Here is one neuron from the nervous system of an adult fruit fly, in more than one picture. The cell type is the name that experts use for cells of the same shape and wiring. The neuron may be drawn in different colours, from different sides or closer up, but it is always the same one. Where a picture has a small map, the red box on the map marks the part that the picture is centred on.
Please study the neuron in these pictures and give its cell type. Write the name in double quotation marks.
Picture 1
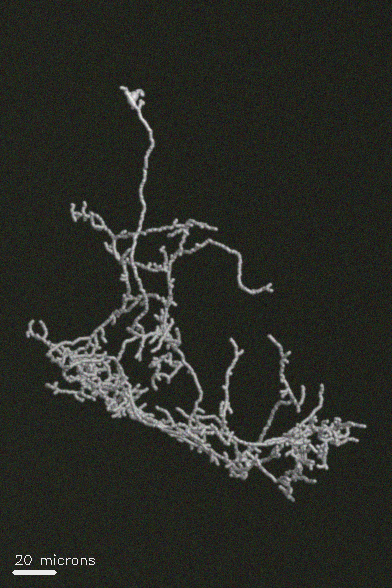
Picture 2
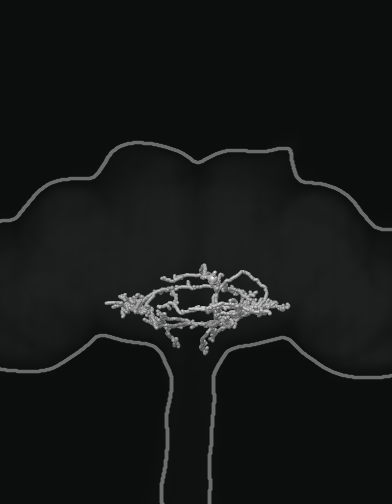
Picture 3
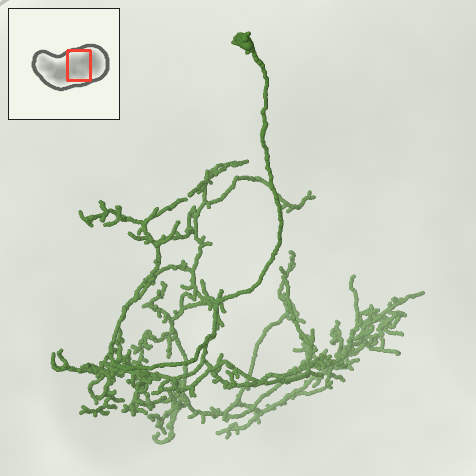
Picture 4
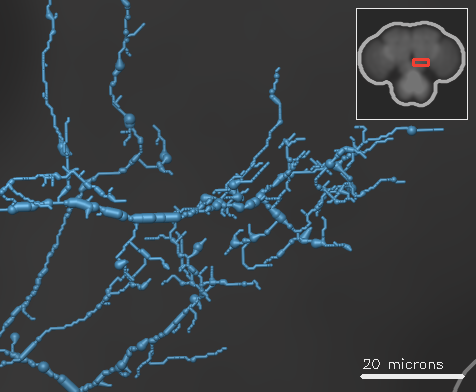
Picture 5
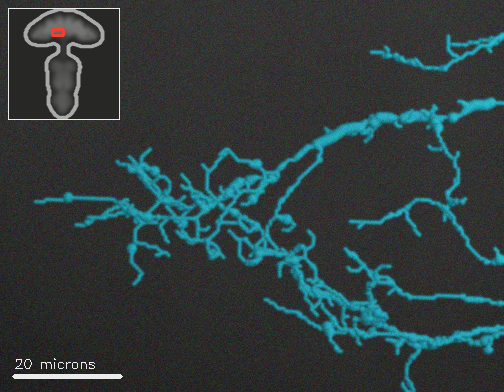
"PS117_a"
